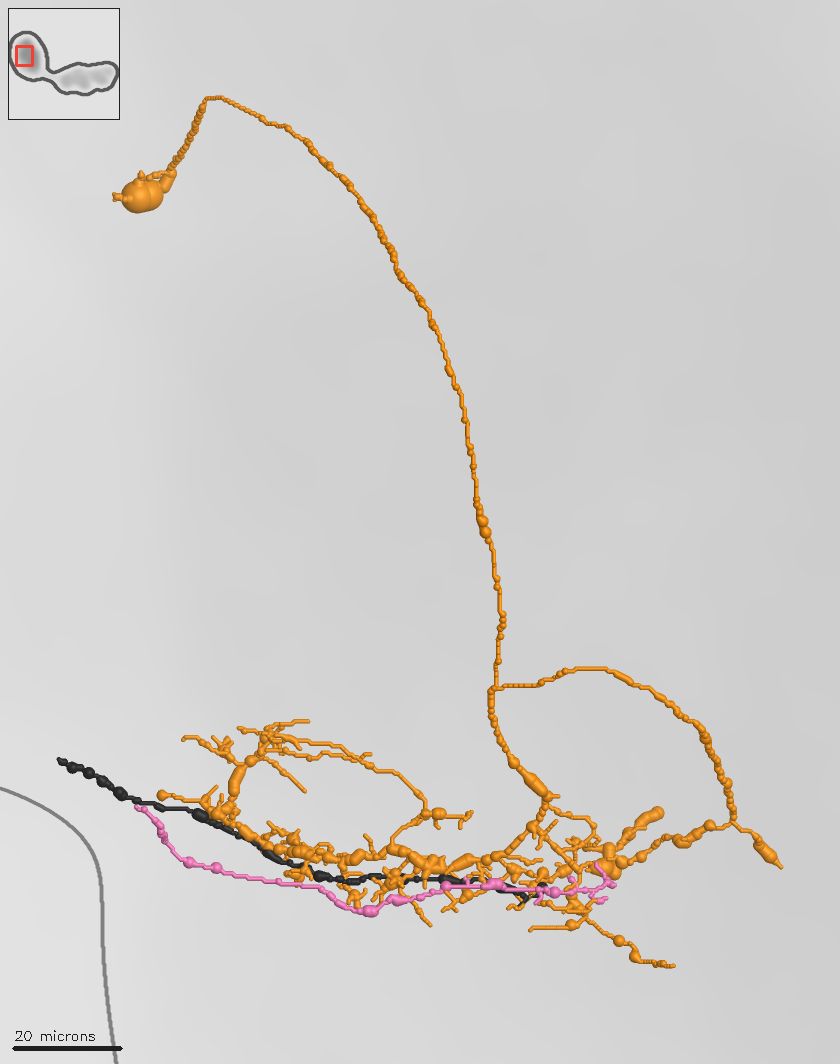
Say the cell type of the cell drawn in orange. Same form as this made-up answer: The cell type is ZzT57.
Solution: The cell type is SAD001.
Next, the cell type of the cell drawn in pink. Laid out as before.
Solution: The cell type is JO-B3.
